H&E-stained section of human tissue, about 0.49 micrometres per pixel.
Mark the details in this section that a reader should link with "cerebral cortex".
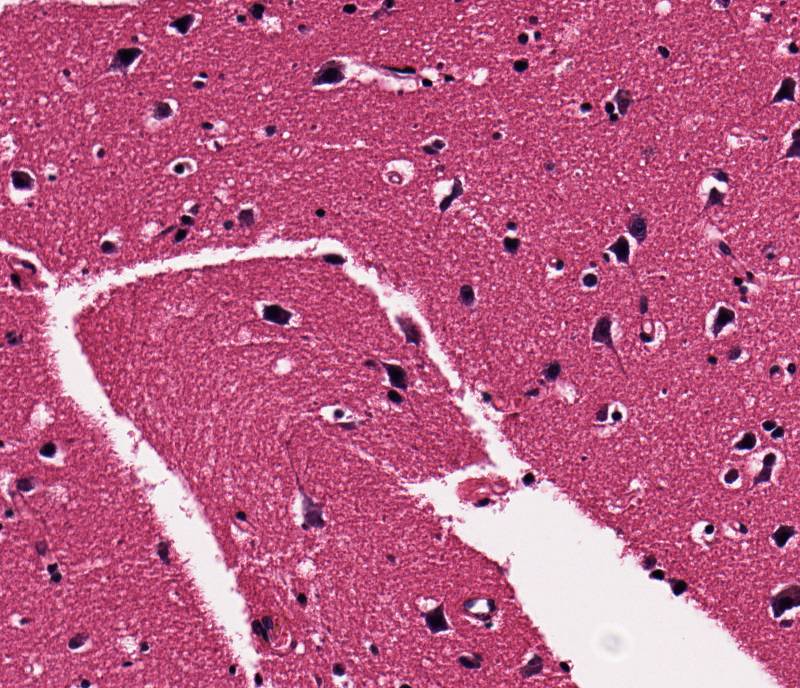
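This section is cerebral cortex. The field is a fine, finely granular pink matrix with cells scattered singly through it, and no glands or epithelium are present. Triangular cell bodies, each with a single tapering process, are scattered through it and are most numerous in the right half.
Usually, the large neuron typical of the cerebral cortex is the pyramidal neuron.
Many of the triangular cell bodies stain dark purple and look shrunken. Small, round, dark nuclei with little or no visible cytoplasm are scattered evenly throughout the matrix.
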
